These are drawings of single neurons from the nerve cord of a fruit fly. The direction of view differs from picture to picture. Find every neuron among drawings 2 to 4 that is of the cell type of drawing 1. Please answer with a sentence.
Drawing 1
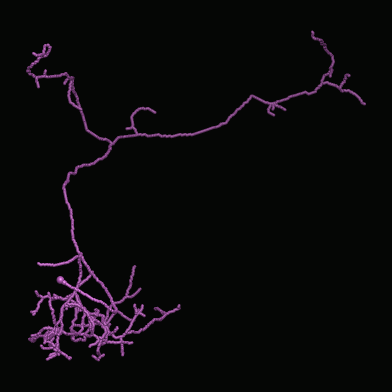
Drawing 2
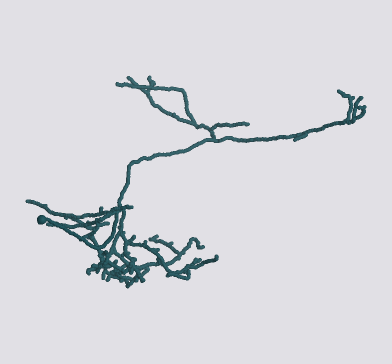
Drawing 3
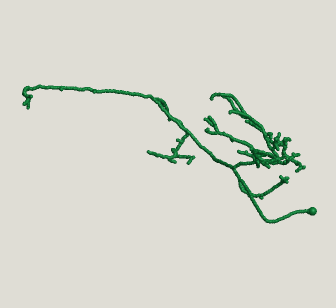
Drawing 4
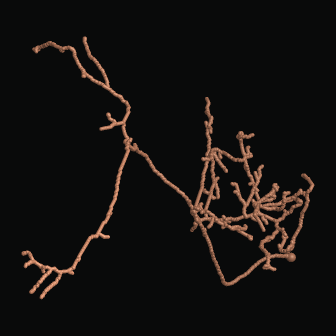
Drawing 2, drawing 3 and drawing 4 are of the same cell type.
